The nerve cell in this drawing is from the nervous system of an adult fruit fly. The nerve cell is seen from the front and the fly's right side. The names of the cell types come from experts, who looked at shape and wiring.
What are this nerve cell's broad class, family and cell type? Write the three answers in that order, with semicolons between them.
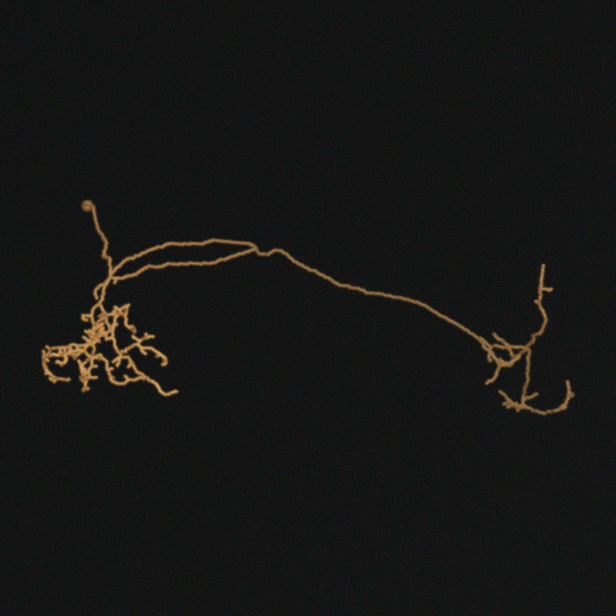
central-brain intrinsic neuron; hemilineage DM6_ventral; WED167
